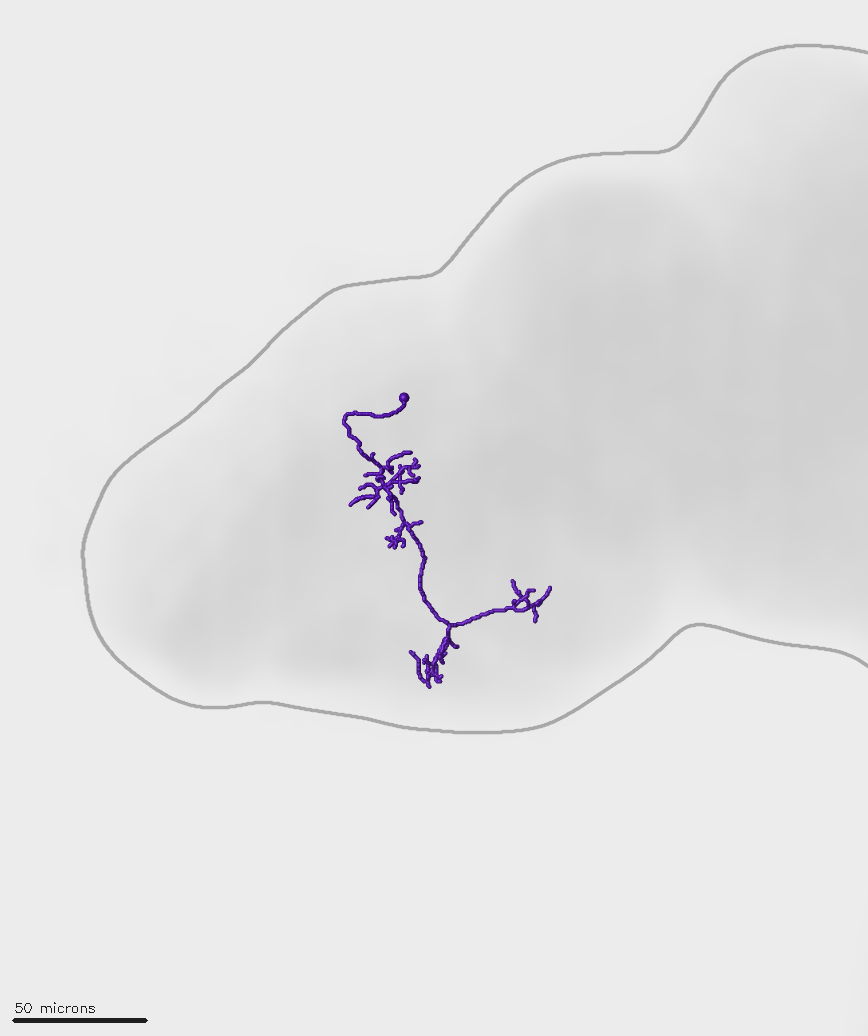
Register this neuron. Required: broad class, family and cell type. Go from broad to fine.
optic-lobe intrinsic neuron; TmY; TmY4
